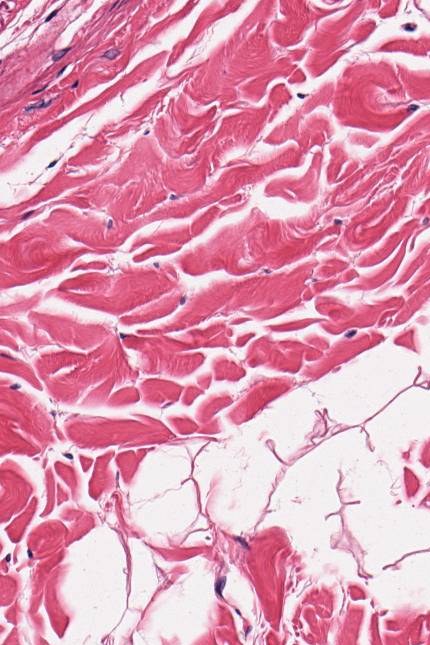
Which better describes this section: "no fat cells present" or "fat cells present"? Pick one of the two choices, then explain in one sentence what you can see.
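Fat cells present. Adipose tissue with large empty cells and thin septa occupies the lower right part of the field.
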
